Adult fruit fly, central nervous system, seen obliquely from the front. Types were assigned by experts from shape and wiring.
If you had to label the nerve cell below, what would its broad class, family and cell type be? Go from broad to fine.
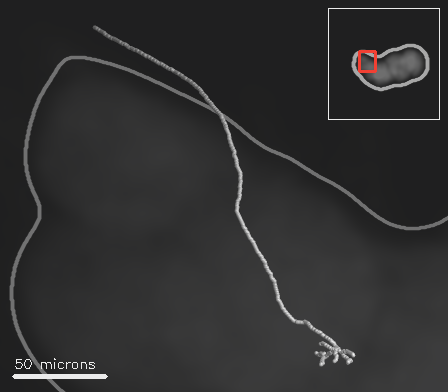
sensory neuron entering the nerve cord; class mechanosensory proprioceptive; SNpp02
